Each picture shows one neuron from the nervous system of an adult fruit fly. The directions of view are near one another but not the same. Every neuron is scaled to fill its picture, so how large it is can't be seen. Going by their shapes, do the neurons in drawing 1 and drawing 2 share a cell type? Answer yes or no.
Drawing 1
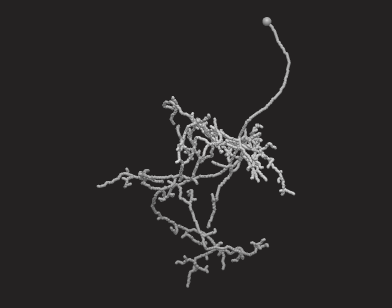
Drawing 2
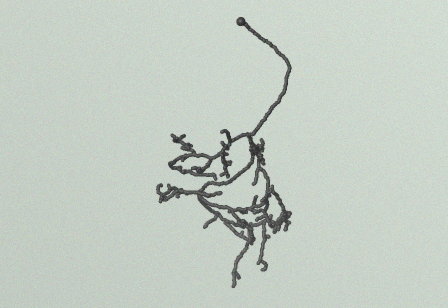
no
